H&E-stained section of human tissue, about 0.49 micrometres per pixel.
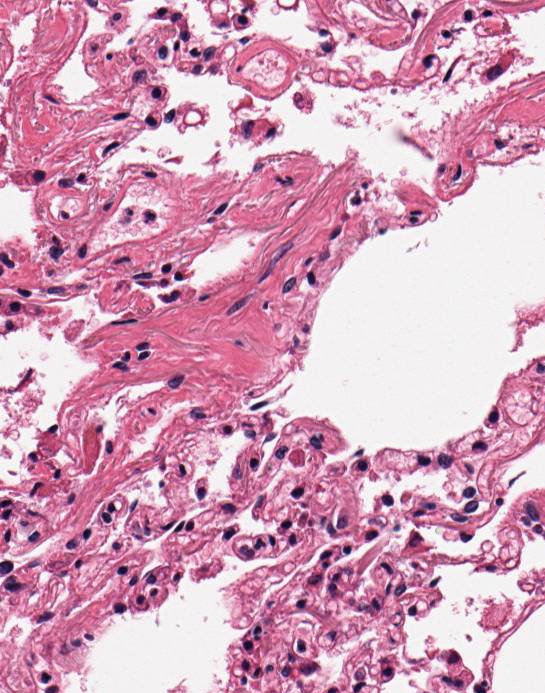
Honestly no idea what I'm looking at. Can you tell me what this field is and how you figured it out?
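That's alveolus. You've got a loose meshwork of branching pink septa around irregular empty spaces.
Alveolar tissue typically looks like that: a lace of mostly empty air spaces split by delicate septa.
The nuclei in the septa are small, dark and mostly oval. Septal edges facing the spaces look frayed, with wisps of detached pink material. No fat cells or glands in the field.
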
